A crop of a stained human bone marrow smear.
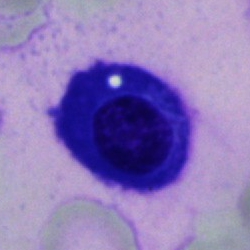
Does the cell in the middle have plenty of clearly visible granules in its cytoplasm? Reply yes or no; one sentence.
No, the cytoplasm of the cell shows no visible granules.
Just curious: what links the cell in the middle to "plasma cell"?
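Much of this cell fits the name plasma cell. Its nucleus sits off-centre, toward the lower right of the cell.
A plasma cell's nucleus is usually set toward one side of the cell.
The cytoplasm is a deep, intense blue.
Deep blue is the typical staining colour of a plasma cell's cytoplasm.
The cell itself is oval, with its long axis running from upper left to lower right. A small pointed projection also sticks out from its left edge.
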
